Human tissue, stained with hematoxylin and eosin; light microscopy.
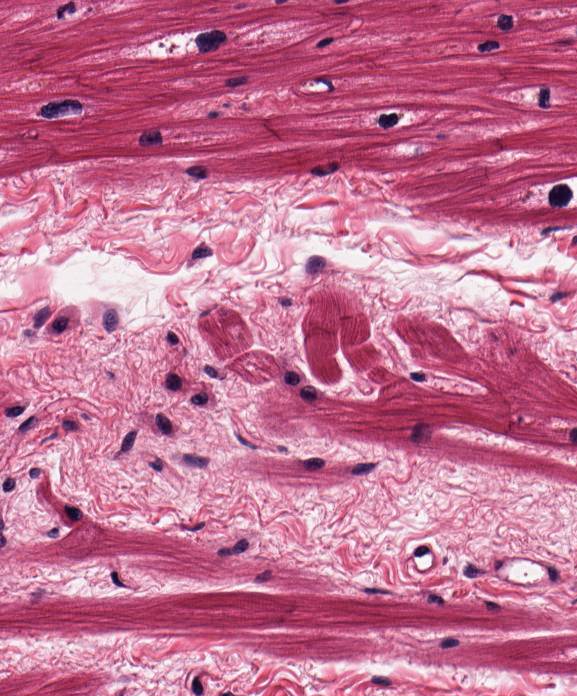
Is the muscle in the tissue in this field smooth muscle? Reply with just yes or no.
No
